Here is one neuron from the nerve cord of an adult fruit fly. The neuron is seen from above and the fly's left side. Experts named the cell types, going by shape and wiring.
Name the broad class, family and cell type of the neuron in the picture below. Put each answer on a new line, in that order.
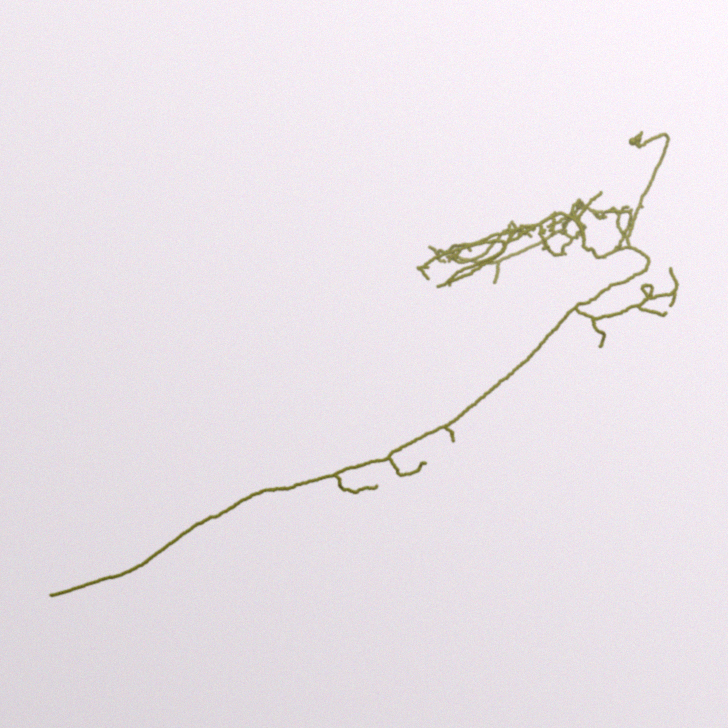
ascending neuron
hemilineage 19B
AN19B046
